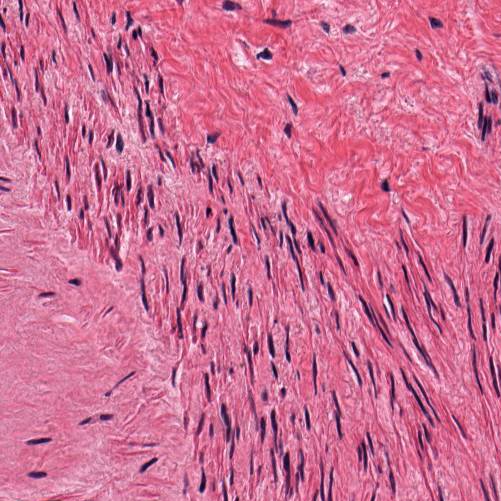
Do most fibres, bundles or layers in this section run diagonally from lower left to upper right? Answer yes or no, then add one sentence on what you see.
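No. A broad band of densely packed spindle cells runs diagonally from the upper left towards the lower right of the field.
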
